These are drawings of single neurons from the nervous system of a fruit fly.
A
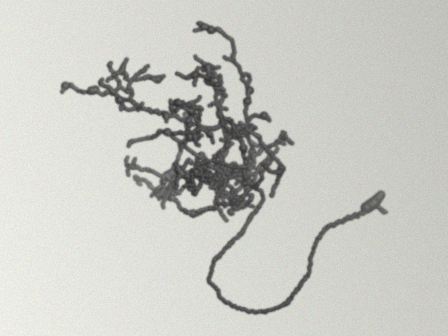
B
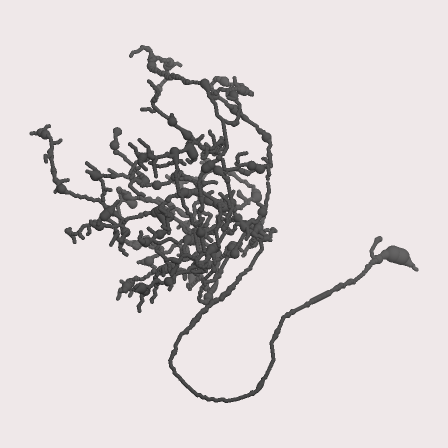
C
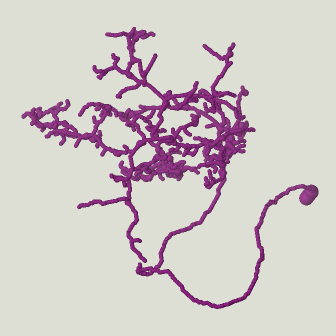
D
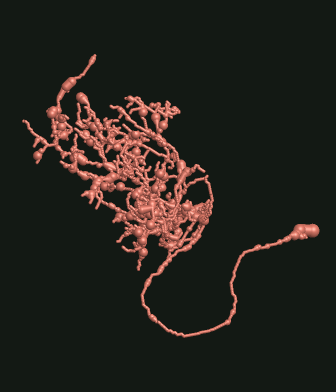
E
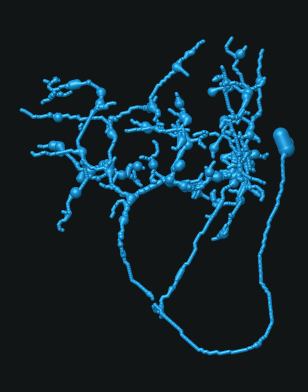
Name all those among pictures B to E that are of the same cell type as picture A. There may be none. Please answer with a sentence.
Picture B and picture D are of the same cell type.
